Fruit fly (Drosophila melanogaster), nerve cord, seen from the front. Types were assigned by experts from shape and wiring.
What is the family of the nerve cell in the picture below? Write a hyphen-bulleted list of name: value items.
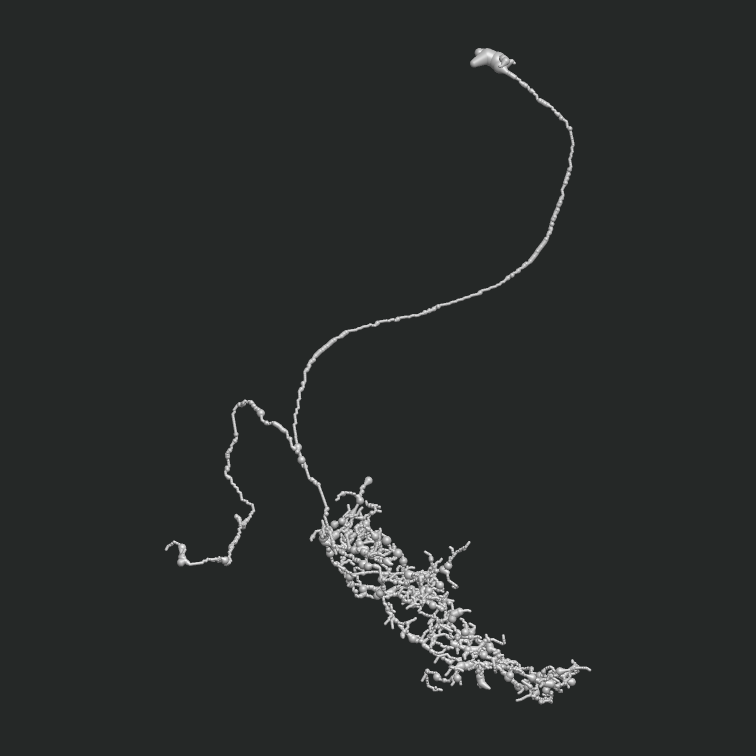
- family: hemilineage 23B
